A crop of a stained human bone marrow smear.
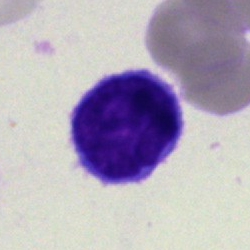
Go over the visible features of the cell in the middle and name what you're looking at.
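Notice how the nucleus takes up almost the whole cell, inside an outline that is roughly round. Its chromatin is dark, dense and clumped. Cytoplasm is scant; at most you can make out a thin rim of it around the nucleus. What we have here is a lymphocyte.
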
